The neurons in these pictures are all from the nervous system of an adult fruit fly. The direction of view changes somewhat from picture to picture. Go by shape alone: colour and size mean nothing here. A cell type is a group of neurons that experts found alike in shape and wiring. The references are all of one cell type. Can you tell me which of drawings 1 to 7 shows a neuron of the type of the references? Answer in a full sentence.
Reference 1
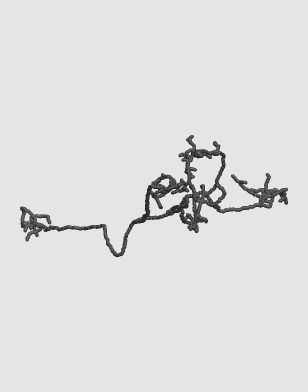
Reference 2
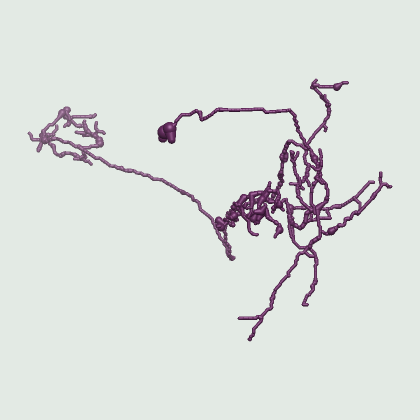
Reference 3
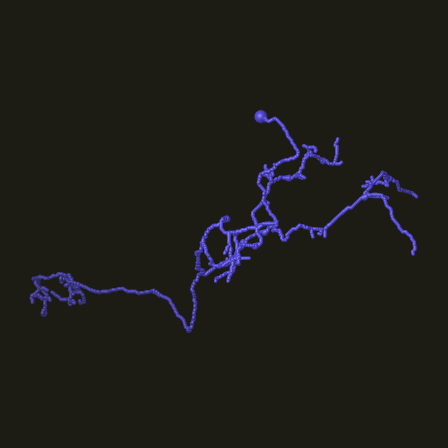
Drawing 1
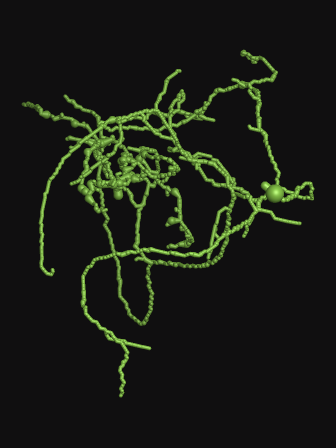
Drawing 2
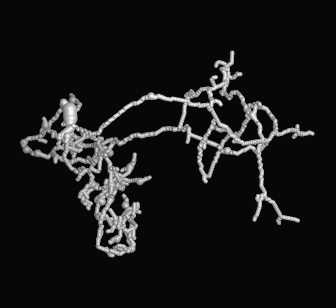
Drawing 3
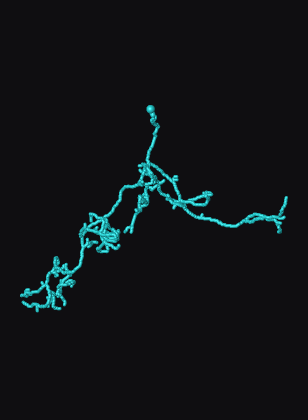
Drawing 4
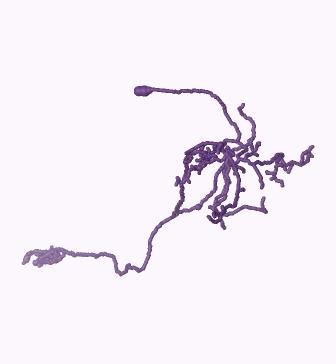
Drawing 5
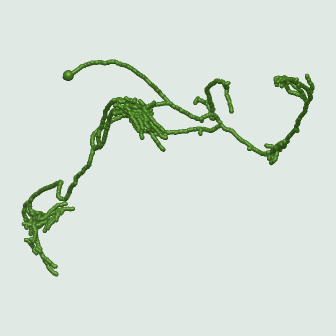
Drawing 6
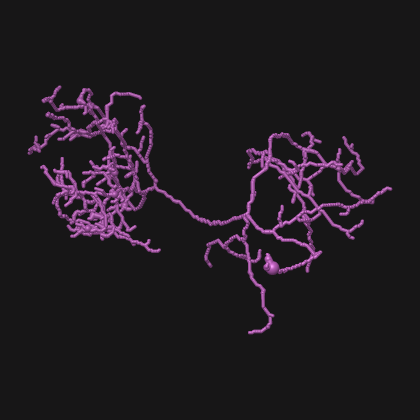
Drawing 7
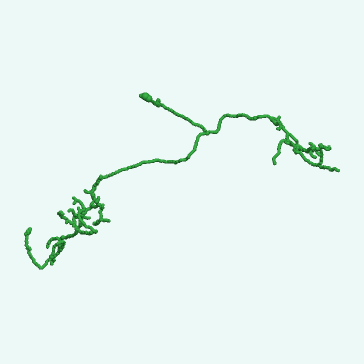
Drawing 4 shows a neuron of the same cell type.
